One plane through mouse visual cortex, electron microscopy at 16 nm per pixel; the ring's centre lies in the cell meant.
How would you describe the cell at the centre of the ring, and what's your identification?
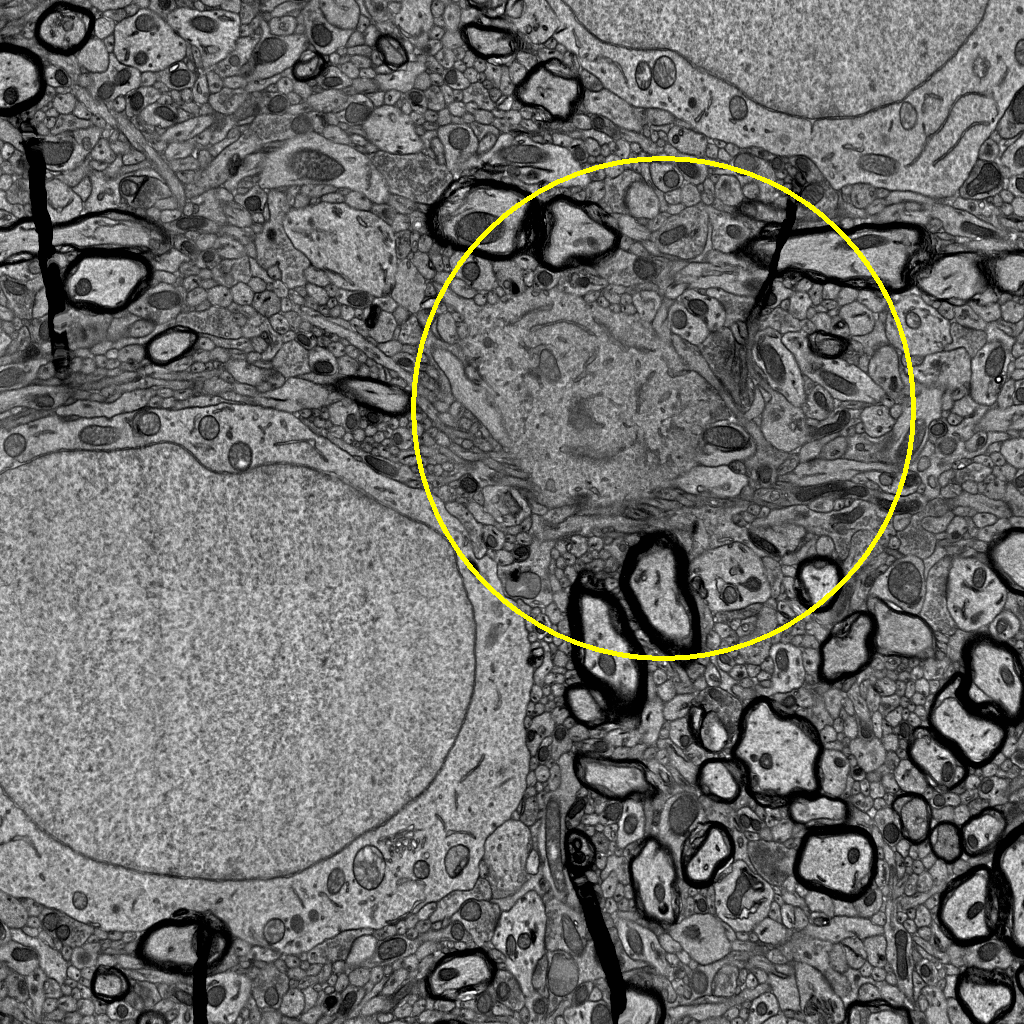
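Checking for a nucleus first: none with a clearly bounded envelope can be seen in the body in this plane. Next, the centre of the body: a broad area of finely granular, medium-grey material. Through the upper part of that area run thin, curved membrane profiles. Mitochondria within the central granular area are scarce. This is an oligodendrocyte.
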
